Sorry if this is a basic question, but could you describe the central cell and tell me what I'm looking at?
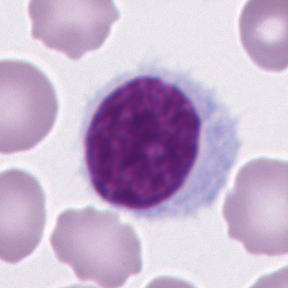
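Note the round to slightly oval nucleus, free of any indentation or lobes. At its outer edge the cytoplasm is ragged, with fine hair-like projections. Neither distinct granules nor vacuoles are visible in the cytoplasm. It is a hairy cell.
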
